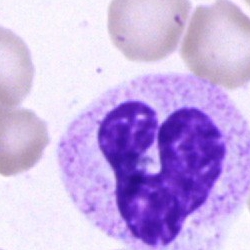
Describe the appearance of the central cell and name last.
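Taking each feature in turn: the outline is round and smooth. The chromatin is dark purple and clumped, with paler patches lying between the clumps. The cytoplasm is abundant and pale lilac-pink. Many fine pink-violet granules are scattered throughout it. This is a band neutrophil.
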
